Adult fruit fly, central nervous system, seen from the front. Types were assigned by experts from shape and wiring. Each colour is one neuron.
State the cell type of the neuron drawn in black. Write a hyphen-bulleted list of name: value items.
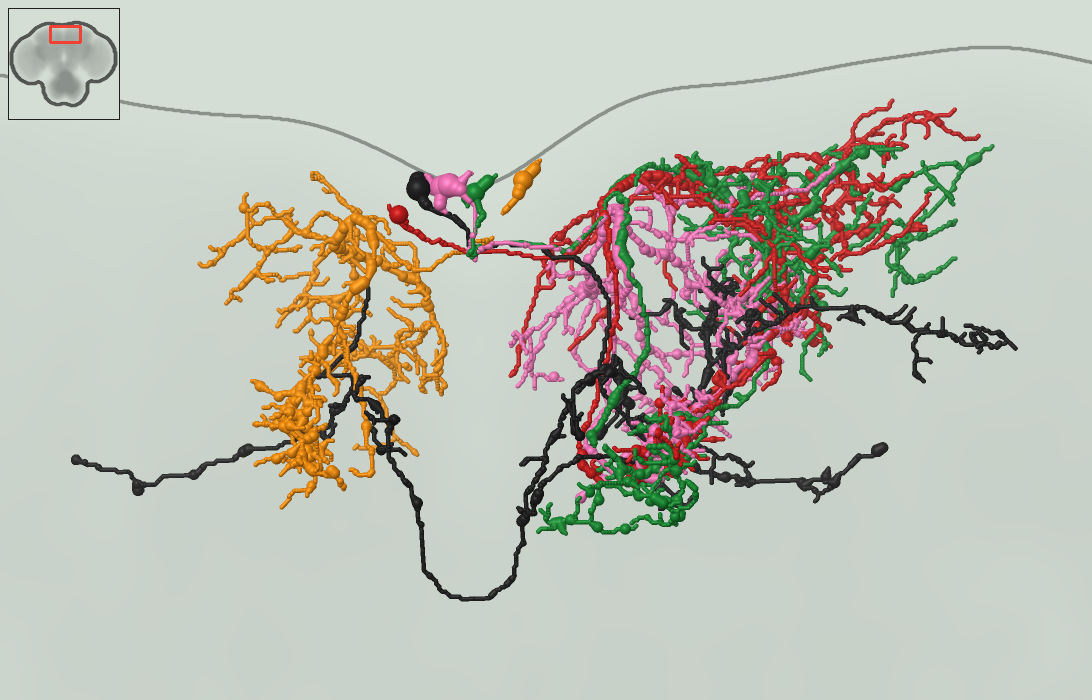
- cell type: SMP133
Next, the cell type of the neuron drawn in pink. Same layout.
- cell type: SMP119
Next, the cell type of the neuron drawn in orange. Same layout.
- cell type: SMP120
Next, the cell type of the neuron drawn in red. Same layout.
- cell type: SMP126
